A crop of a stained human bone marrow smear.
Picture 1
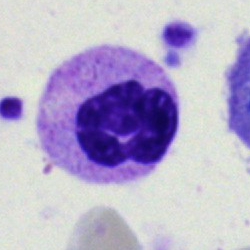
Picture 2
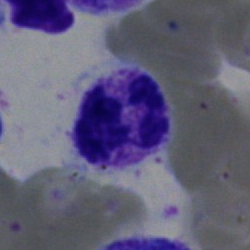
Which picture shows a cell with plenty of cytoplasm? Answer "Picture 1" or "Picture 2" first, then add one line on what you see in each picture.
Picture 1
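In picture 1: The cytoplasm is abundant and pale pinkish-lilac.
In picture 2: The nucleus fills almost the whole cell.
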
